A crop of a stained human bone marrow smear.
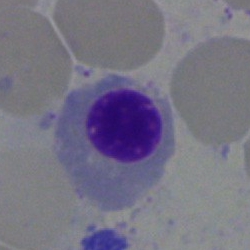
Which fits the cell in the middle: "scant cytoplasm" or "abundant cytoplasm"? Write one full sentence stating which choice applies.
The cytoplasm forms a broad area around the nucleus.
